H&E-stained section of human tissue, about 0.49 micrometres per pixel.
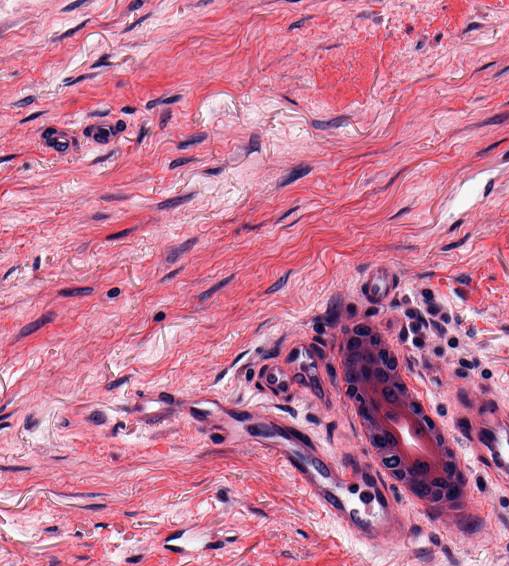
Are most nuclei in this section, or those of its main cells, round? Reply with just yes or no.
No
